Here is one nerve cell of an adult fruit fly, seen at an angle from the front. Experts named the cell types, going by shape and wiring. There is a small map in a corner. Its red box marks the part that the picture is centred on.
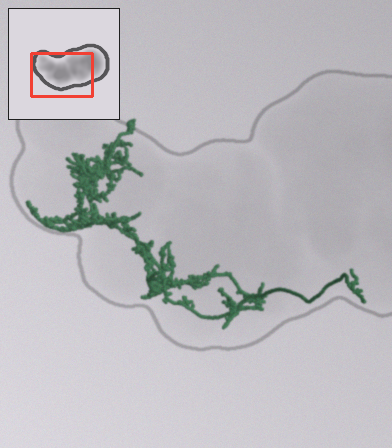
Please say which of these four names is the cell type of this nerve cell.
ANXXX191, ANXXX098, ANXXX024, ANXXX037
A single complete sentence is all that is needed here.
Under cell type classification, the nerve cell is ANXXX024.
